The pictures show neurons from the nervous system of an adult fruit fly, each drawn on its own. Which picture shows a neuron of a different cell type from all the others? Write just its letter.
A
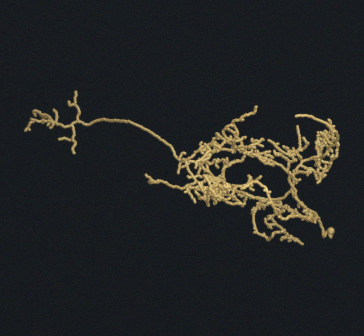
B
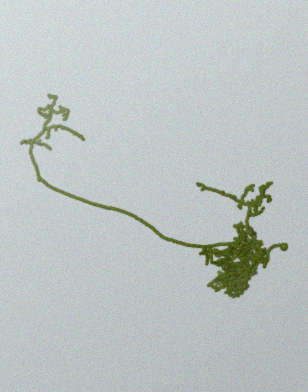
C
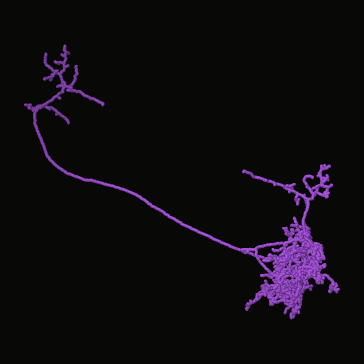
A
